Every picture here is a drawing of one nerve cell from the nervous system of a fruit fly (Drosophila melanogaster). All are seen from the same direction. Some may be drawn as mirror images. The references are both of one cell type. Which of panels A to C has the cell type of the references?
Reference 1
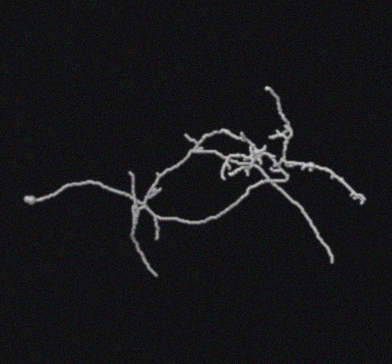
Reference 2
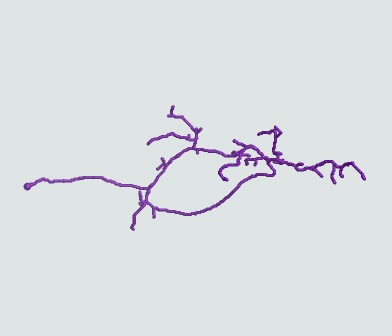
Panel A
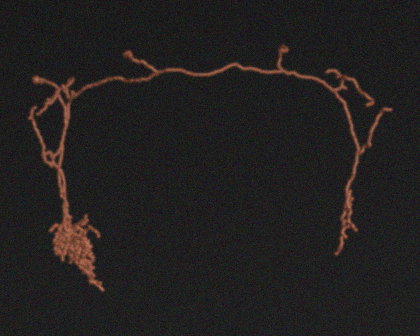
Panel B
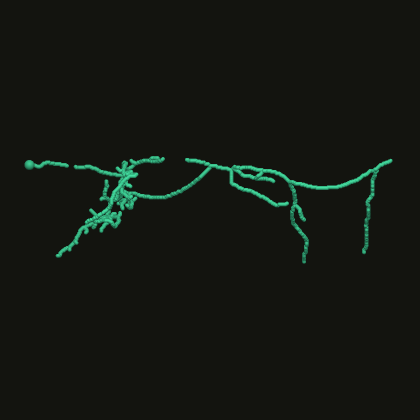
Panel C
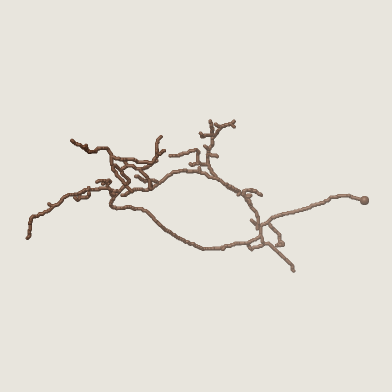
C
